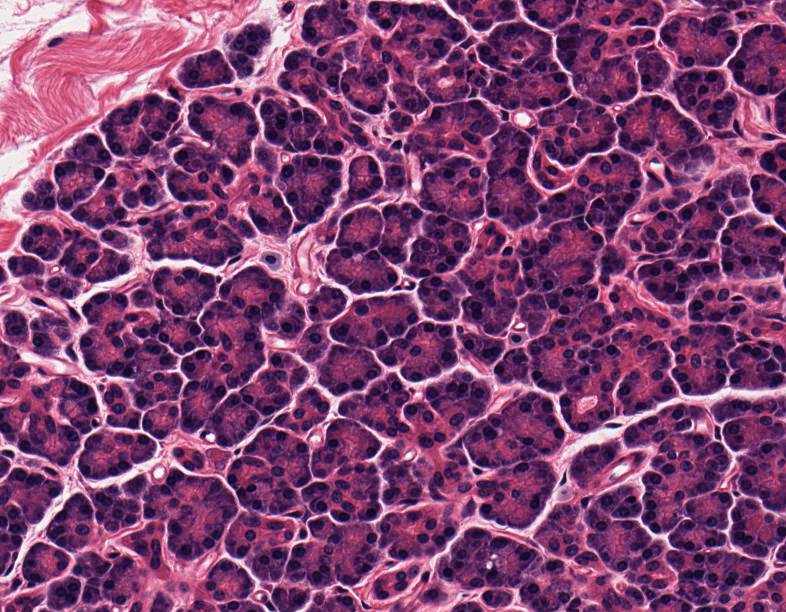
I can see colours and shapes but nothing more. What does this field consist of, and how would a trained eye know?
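Nearly the whole field is exocrine pancreas: closely packed rounded acini with thin connective tissue strands between. First, acinar nuclei are round, dark and basal, toward each acinus's outer edge.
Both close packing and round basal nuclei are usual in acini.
Second, the cytoplasm is deep purple at the base and paler pink toward the centre.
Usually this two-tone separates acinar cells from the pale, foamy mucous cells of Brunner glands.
Last, the lumens are tiny.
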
